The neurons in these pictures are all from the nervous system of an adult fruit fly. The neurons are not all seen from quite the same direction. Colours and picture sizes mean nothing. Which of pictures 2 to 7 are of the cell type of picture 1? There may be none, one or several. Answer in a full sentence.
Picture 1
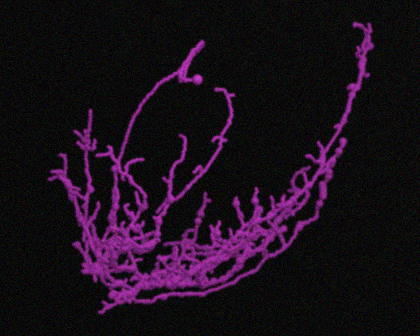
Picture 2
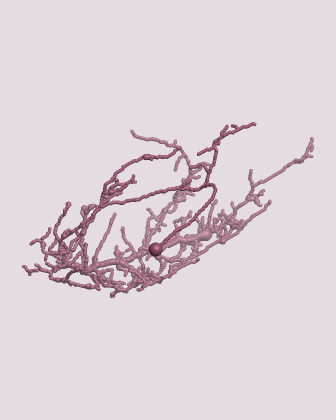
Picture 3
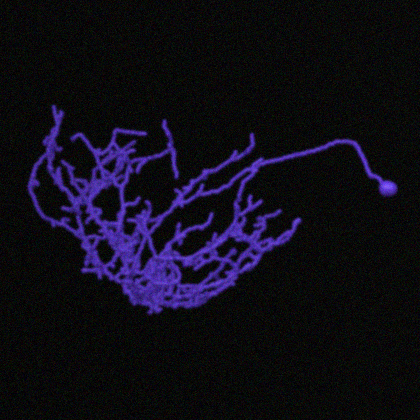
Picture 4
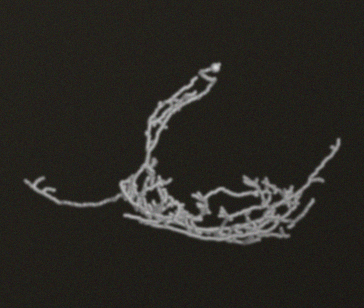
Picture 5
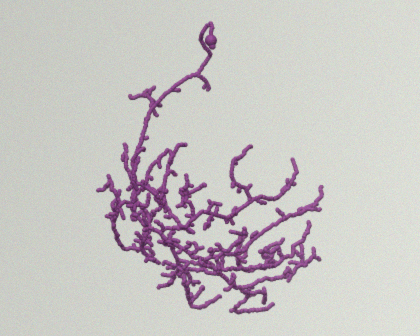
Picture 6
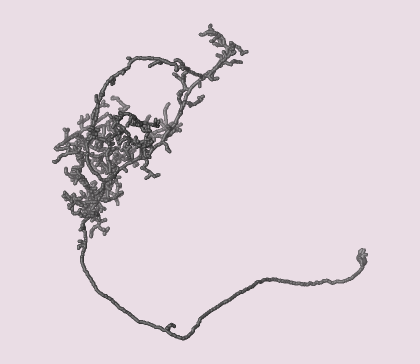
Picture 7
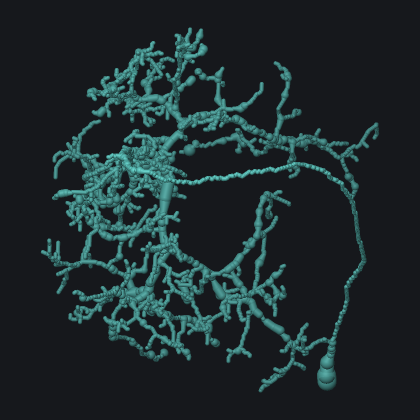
Picture 2, picture 3, picture 4 and picture 5 are of the same cell type.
